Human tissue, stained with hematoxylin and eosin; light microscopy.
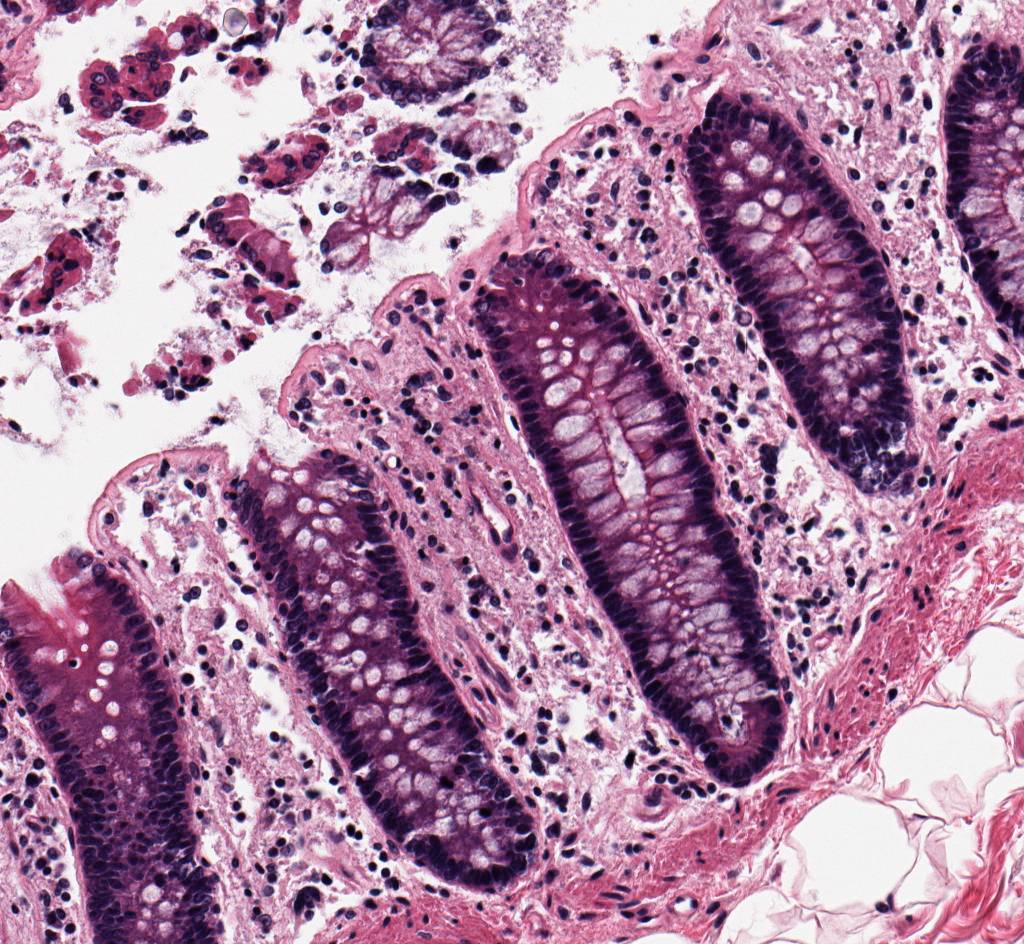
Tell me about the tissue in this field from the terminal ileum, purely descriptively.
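Straight, unbranched tubular crypts lie parallel, running diagonally from the lumen at upper left to bases at lower right. Their lining is rich in goblet cells with pale, clear mucin vacuoles. Dark, elongated epithelial nuclei sit in a single row at the cells' basal side. Pink smooth muscle forms a band beneath the crypt bases at lower right.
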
